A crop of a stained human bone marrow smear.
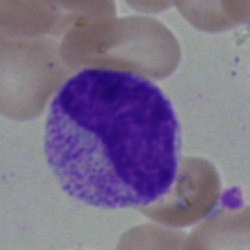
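Metamyelocyte, the central cell. Its outline is round and smooth at the edge. The nucleus is a single mass without lobes, and it fills the upper-right part of the cell. Notice that the cytoplasm is pale lilac, not deep blue.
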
